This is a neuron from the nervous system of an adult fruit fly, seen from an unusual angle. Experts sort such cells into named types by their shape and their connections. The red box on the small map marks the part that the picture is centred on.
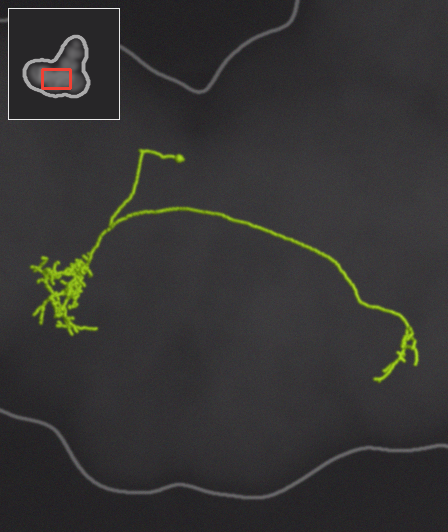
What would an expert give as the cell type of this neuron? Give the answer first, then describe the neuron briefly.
The cell type is CB2501. It is a central-brain intrinsic neuron. In this view it is wider than it is tall.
